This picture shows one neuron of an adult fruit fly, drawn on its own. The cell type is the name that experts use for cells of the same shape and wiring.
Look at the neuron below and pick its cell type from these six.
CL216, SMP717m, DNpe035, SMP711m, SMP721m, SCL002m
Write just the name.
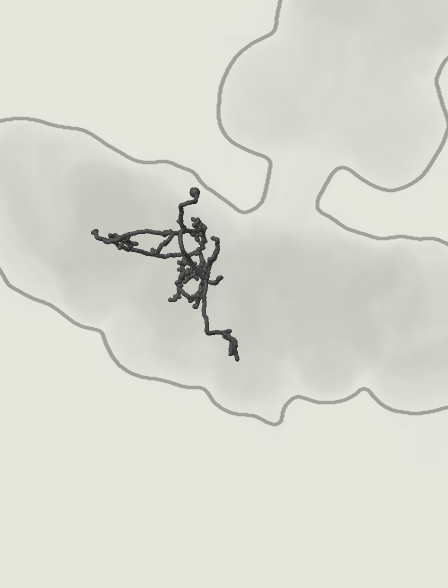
SMP717m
